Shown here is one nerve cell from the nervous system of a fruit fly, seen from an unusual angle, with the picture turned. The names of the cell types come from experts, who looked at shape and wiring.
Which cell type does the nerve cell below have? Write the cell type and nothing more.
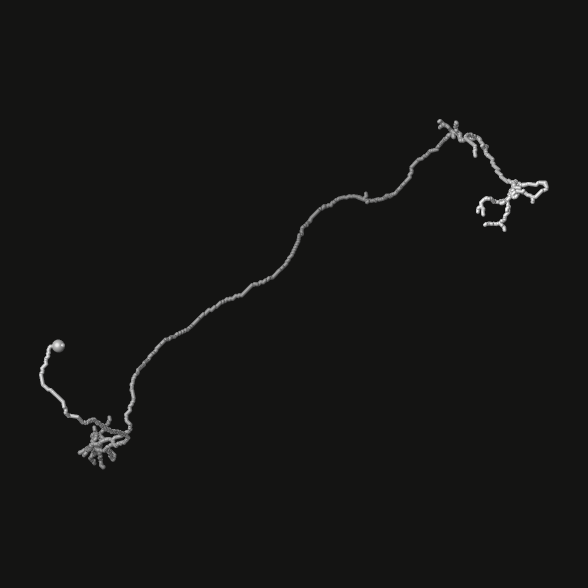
KCg-d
